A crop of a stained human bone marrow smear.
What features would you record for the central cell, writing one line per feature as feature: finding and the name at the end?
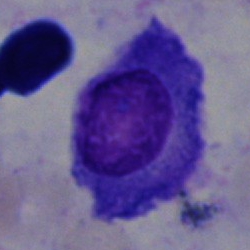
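Outline: irregular, with a ragged, frayed edge
Nucleus: off-centre toward the lower left, leaving more cytoplasm on the upper right
Chromatin: finely textured, not coarsely clumped
Cytoplasm: deep blue-violet
Name: plasma cell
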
